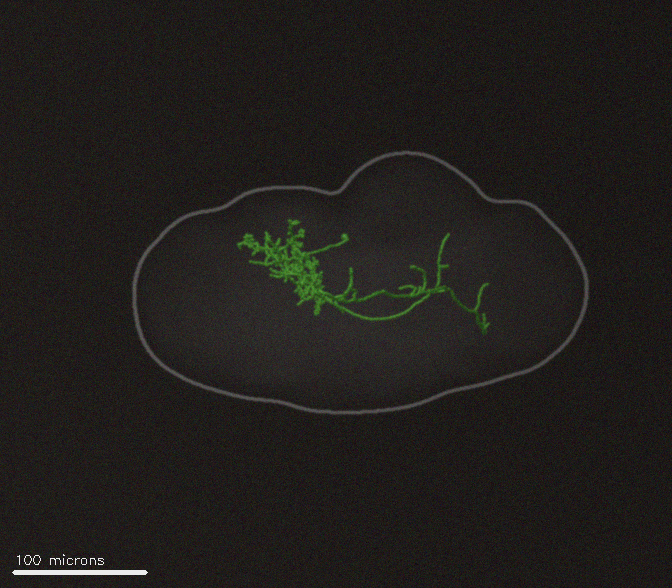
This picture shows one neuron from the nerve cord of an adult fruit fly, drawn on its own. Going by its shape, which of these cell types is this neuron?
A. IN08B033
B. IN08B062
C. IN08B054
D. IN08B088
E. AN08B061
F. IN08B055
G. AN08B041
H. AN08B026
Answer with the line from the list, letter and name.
C. IN08B054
